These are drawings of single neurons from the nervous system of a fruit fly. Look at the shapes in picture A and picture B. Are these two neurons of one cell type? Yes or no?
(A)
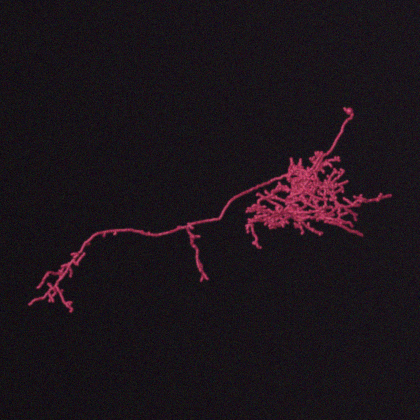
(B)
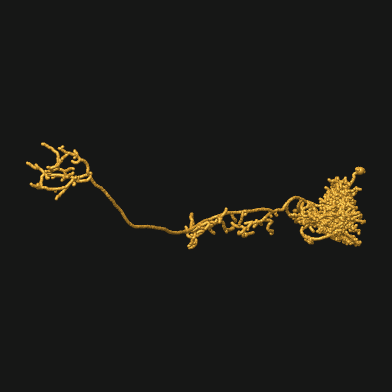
no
